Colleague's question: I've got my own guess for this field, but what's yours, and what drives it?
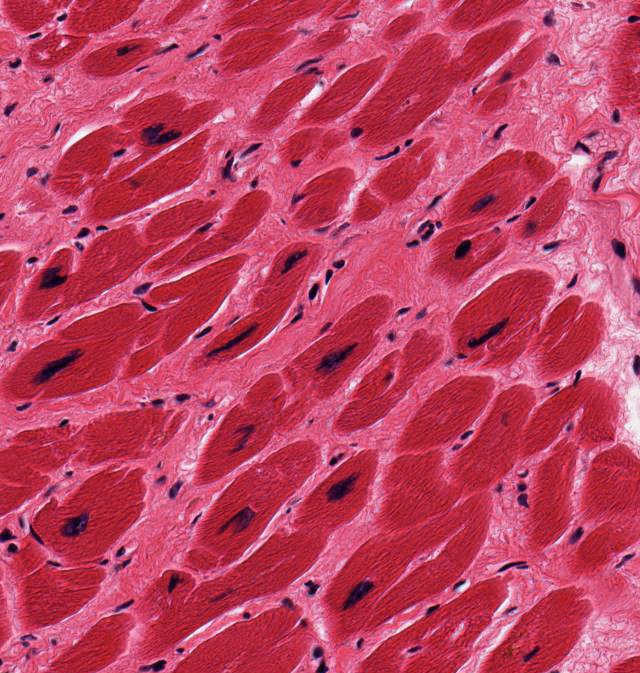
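This field mainly shows myocardium. First, the fibres: rounded to oval, cut across or obliquely, with most of the ovals tilted from lower left toward upper right. Their cytoplasm is deep red and dense, much darker than the pale pink tissue that sets each fibre apart.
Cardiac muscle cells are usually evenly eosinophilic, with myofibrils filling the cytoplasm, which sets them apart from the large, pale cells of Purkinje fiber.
Then the nuclei: many lie centrally and are large, dark purple and irregular or elongated.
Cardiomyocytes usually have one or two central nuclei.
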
